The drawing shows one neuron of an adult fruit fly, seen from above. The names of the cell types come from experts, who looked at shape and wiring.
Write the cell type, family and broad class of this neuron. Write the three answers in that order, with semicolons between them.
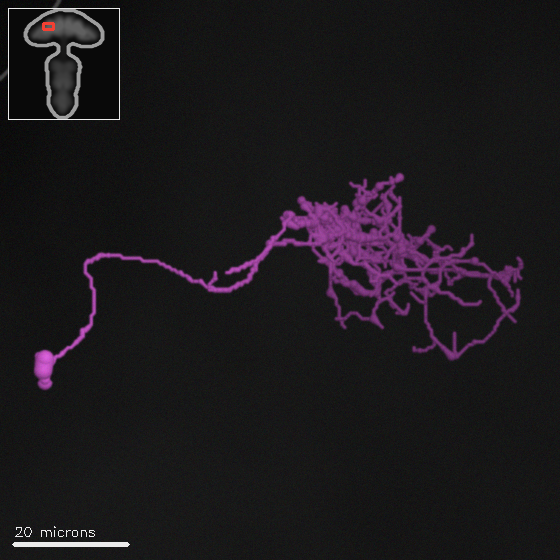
AVLP005; hemilineage LHl1; central-brain intrinsic neuron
